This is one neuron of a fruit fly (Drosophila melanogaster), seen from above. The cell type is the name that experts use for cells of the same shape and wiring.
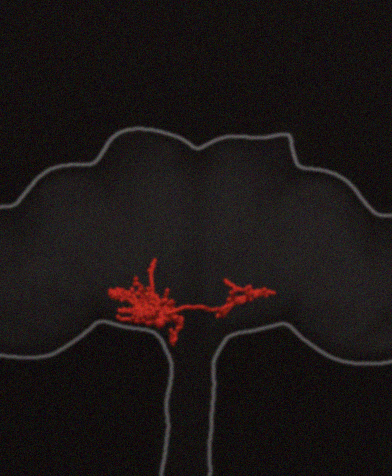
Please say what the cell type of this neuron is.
PS278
